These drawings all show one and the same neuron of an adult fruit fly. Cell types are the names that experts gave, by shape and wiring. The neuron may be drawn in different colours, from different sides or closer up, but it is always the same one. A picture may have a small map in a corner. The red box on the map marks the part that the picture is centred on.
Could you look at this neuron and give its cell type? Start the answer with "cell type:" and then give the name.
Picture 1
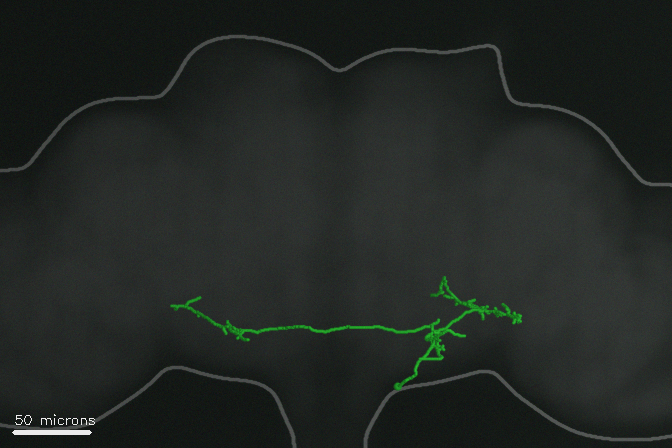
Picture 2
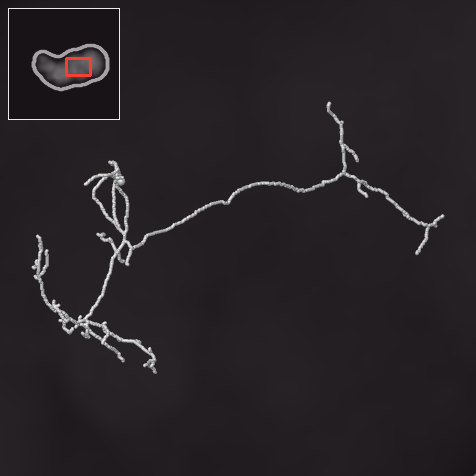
cell type: CB2956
